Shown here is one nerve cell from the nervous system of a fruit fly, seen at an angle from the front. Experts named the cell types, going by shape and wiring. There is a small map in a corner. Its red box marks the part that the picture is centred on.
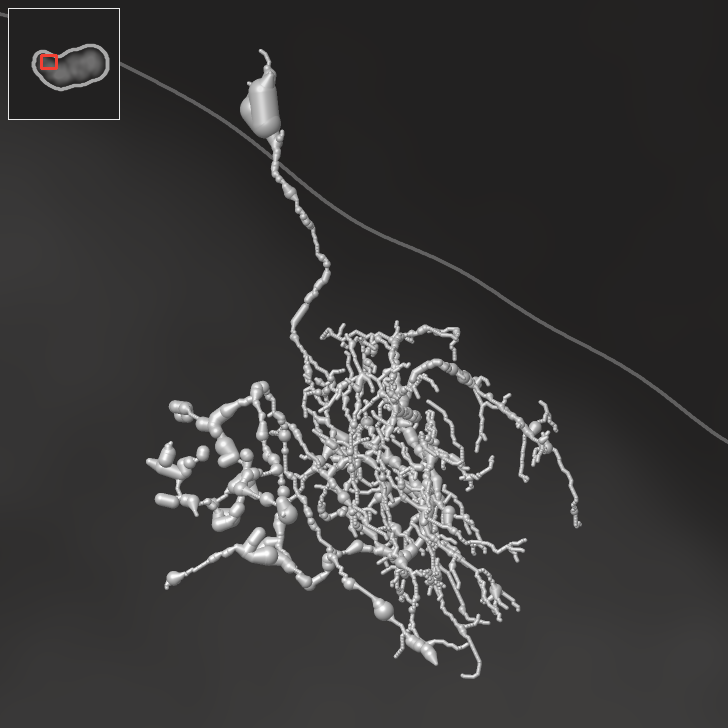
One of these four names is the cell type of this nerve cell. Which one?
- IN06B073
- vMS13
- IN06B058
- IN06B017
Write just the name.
IN06B073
